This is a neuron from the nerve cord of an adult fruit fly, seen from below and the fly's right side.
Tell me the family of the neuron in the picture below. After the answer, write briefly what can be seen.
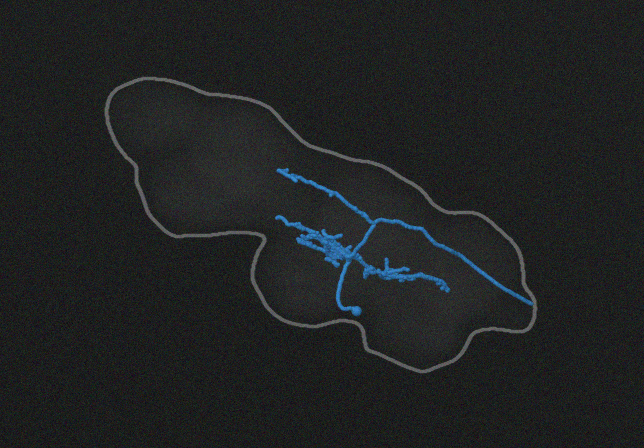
Its family is hemilineage 07B. This is an ascending neuron. As drawn here it is wider than it is tall.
